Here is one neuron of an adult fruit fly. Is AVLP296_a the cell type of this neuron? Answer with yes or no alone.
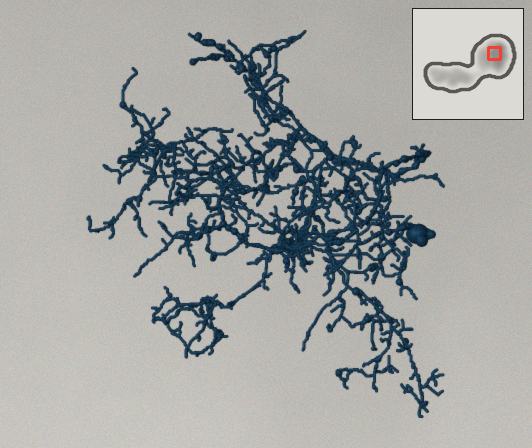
yes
